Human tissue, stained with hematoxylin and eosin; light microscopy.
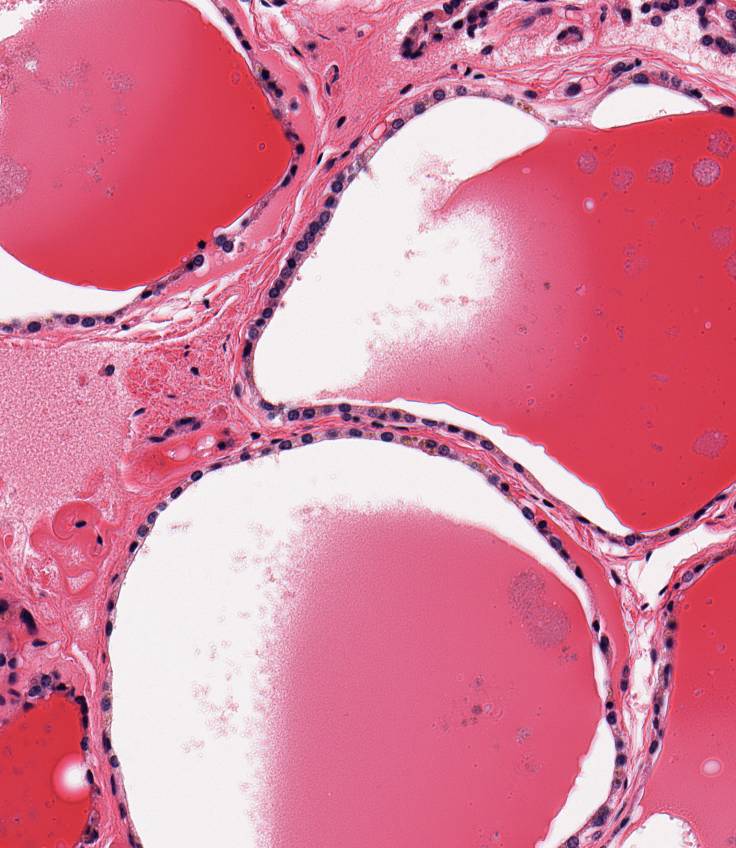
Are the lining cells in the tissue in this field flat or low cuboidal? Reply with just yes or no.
Yes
